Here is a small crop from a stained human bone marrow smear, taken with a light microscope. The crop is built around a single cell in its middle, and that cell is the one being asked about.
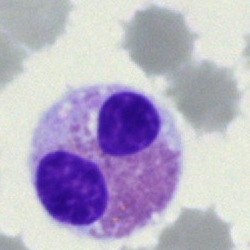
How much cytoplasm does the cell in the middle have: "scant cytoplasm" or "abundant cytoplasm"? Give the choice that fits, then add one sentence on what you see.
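Abundant cytoplasm. The cytoplasm is abundant and pinkish-lilac.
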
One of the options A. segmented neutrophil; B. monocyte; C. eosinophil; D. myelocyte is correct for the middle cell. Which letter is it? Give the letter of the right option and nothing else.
C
